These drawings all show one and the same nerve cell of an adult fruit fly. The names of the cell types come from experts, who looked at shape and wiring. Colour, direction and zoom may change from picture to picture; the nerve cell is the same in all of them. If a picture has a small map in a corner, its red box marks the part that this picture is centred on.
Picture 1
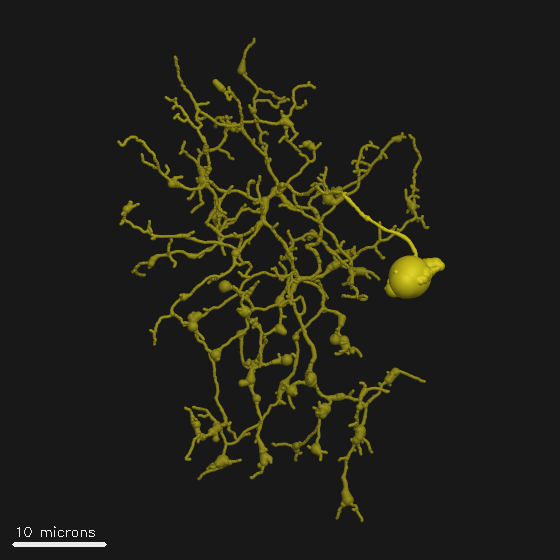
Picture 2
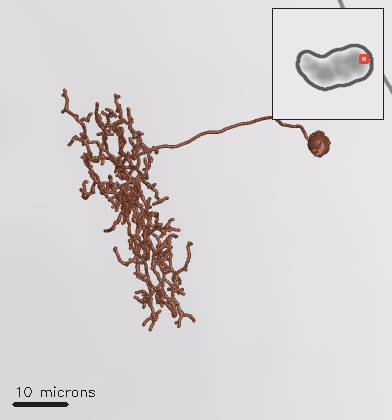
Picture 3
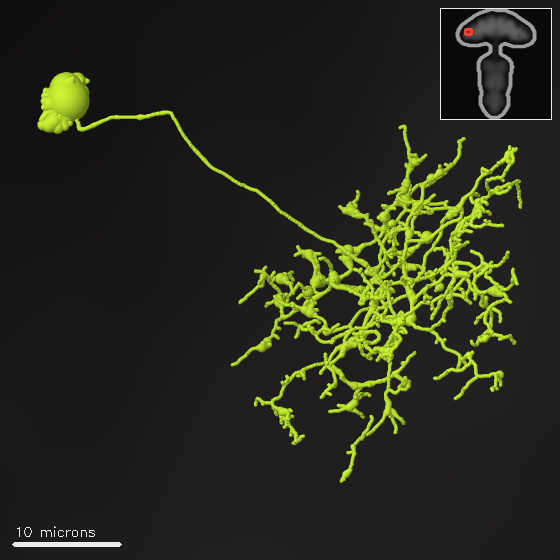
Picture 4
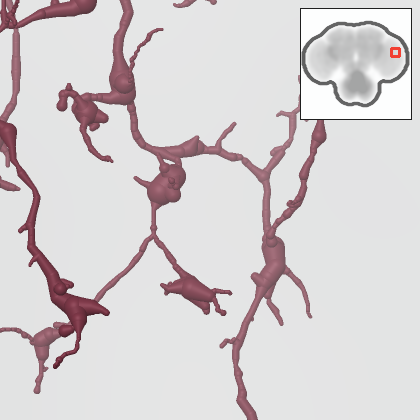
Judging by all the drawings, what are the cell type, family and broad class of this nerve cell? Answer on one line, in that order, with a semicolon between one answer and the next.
Cm5; Cm; optic-lobe intrinsic neuron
